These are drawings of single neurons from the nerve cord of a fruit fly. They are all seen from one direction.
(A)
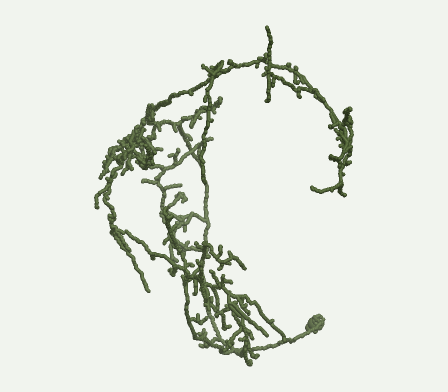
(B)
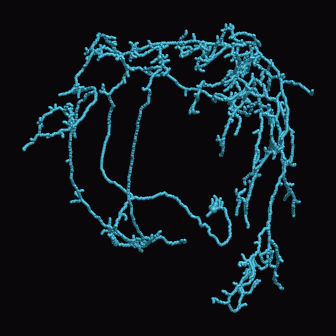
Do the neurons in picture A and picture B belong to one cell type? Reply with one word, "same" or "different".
same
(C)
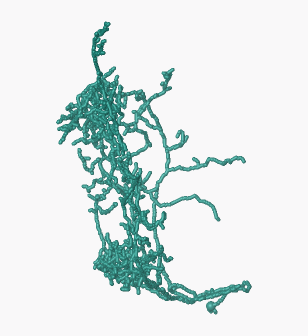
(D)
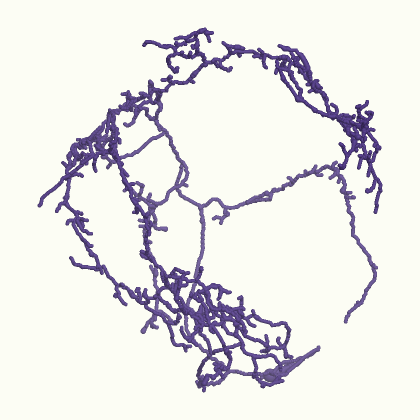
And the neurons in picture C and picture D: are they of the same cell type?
different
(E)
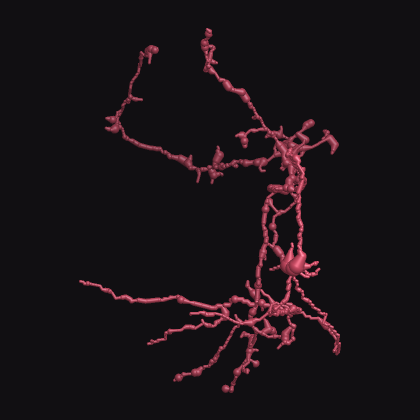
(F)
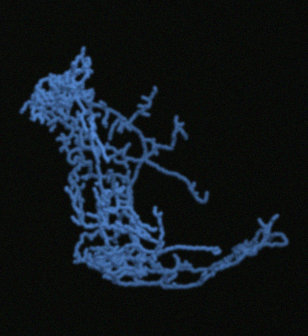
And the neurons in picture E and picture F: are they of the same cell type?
different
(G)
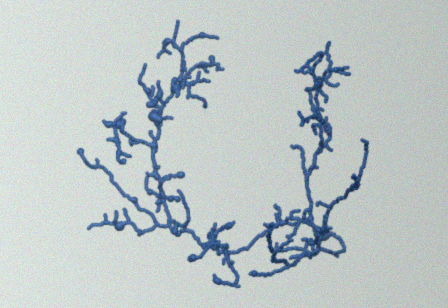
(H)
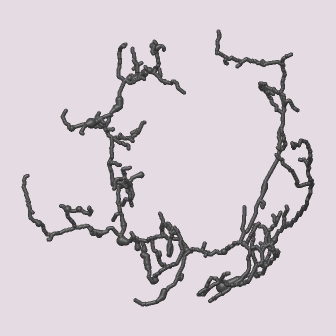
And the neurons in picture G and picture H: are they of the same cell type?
same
